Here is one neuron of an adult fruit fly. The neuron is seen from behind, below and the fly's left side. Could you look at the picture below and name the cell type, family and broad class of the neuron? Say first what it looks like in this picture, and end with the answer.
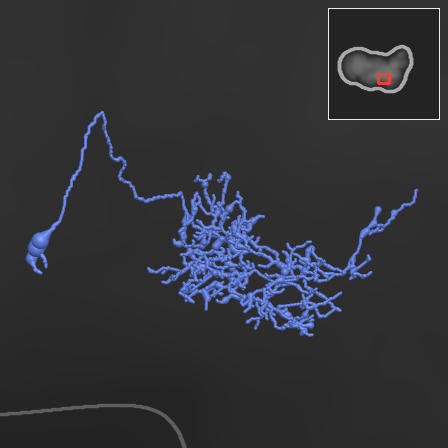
The cell body is on the left of the picture. The picture shows dozens of branch ends. The cell type is Li14. Its family is Li. It is an optic-lobe intrinsic neuron.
